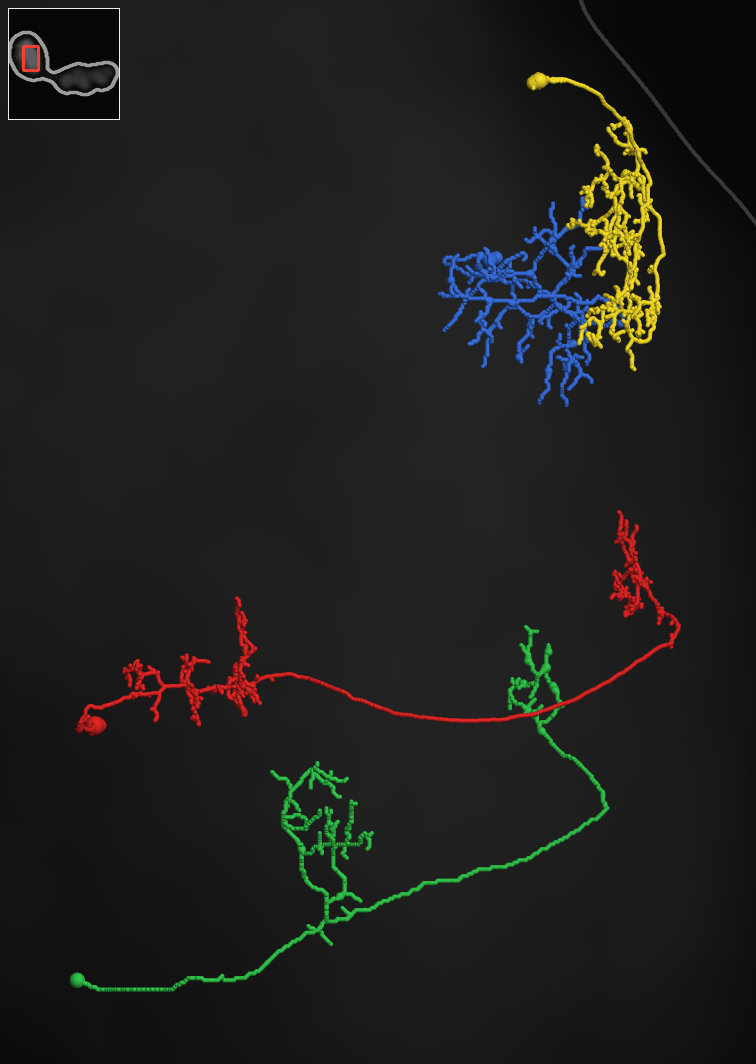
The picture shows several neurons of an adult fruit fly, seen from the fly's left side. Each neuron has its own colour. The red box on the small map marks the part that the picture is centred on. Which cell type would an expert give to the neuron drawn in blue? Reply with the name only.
Tm35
